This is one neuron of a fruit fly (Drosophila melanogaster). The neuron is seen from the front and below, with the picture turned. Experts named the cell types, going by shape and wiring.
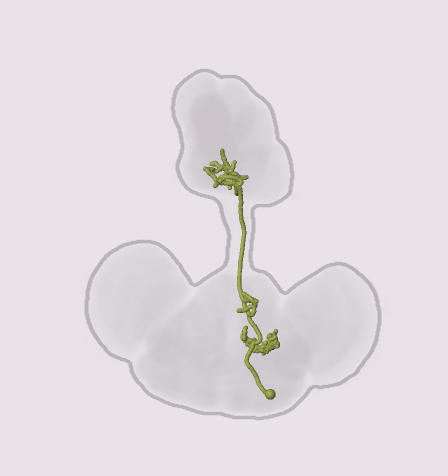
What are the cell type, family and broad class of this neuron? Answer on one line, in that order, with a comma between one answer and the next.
DNa07, hemilineage WEDd1, descending neuron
